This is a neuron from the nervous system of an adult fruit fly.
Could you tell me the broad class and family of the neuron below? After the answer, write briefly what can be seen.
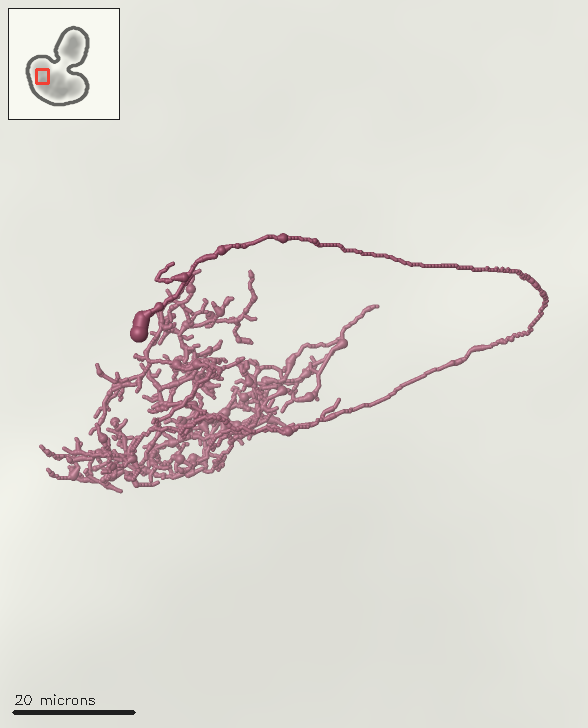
Its broad class is optic-lobe intrinsic neuron. Its family is Li. Its cell body lies on the left of the picture. From left to right in the picture it spans about 85 microns. Dozens of branch ends can be seen.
